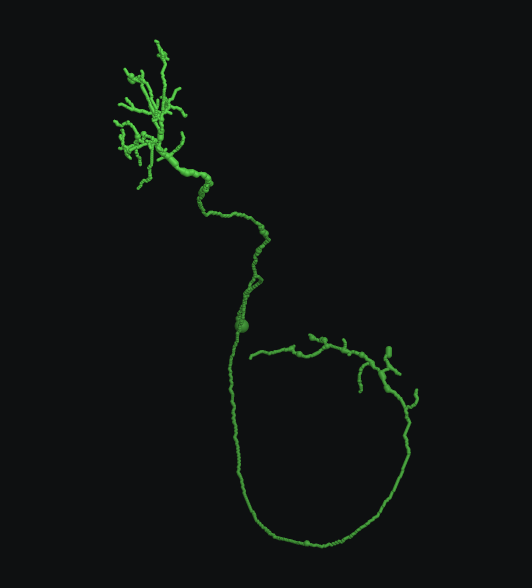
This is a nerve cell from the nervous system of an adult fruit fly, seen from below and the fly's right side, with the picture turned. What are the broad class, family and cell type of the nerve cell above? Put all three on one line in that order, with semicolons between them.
visual projection neuron; hemilineage VPNd3; LC6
